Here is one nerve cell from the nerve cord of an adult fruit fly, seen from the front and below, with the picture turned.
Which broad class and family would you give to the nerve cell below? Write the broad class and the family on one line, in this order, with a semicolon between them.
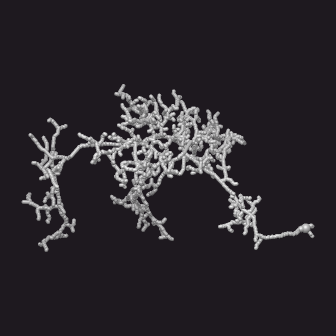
nerve-cord intrinsic neuron; hemilineage 13B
